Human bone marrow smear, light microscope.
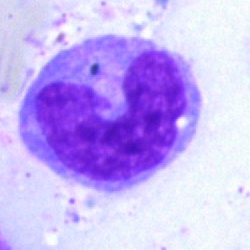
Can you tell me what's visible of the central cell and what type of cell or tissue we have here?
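Smooth outline, roughly round, and a horseshoe-shaped nucleus with its notch facing the top. No nucleoli show in it. There's a single small dark dot sitting in the cytoplasm just above that notch. That's a monocyte.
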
